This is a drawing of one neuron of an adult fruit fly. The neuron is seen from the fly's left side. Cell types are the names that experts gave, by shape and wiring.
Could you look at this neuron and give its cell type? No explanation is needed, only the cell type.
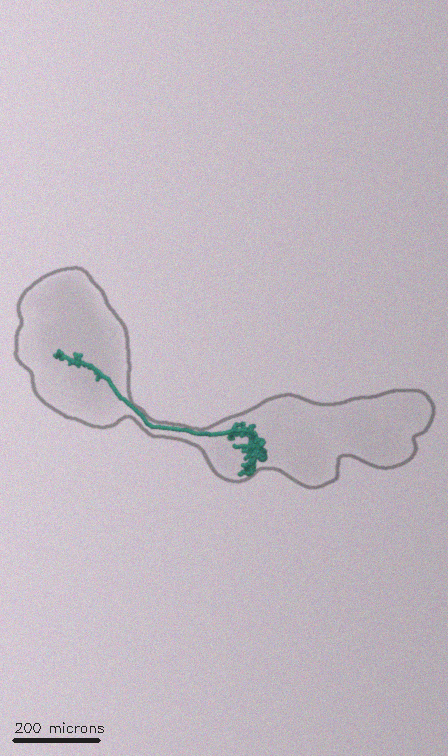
AN03B094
